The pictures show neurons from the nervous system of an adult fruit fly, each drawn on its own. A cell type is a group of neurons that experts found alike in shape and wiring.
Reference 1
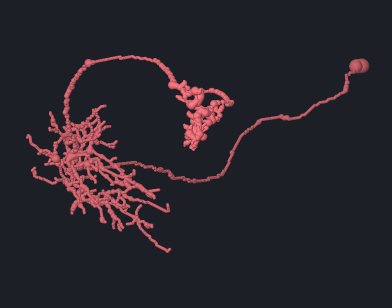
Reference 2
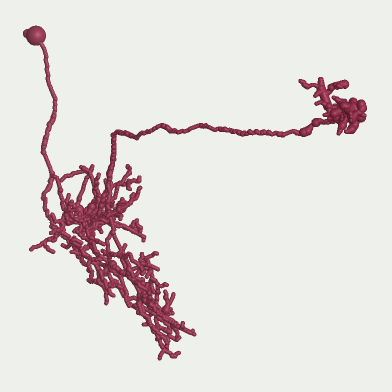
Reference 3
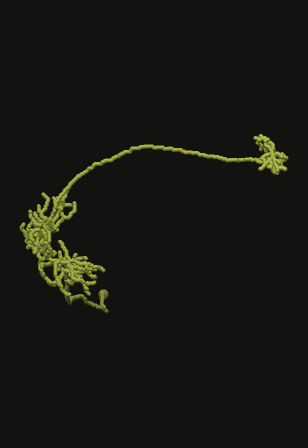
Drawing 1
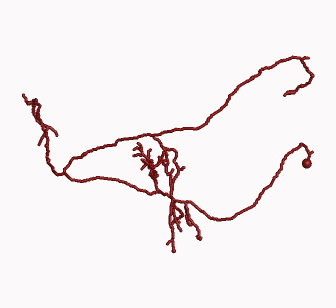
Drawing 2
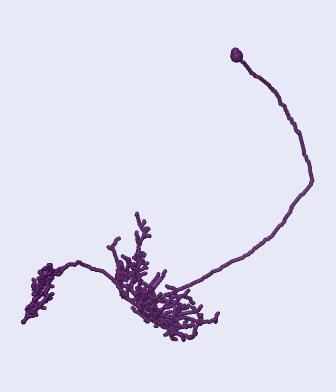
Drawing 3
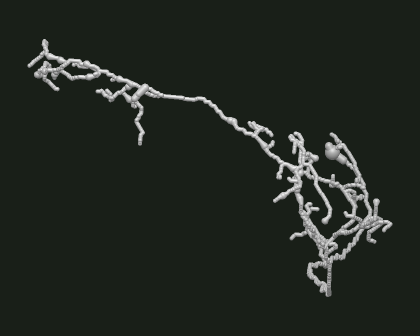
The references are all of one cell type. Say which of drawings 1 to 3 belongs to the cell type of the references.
2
